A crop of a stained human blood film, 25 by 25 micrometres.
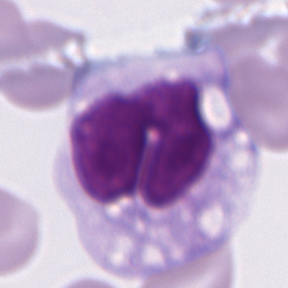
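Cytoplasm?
Plentiful, pale greyish-blue, lying mostly below the nucleus and filled there with many small clear vacuoles; one larger round clear vacuole sits at the upper right beside the nucleus.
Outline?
Rounded square, border slightly uneven.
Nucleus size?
About 13 by 11 micrometres.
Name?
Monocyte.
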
